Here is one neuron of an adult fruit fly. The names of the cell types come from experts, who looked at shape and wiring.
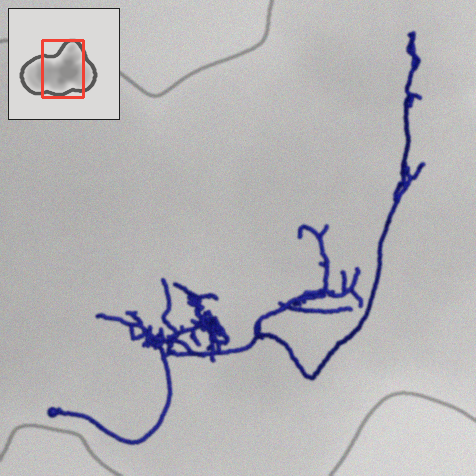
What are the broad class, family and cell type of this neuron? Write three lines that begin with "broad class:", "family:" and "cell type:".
broad class: descending neuron
family: hemilineage LB7
cell type: DNge092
